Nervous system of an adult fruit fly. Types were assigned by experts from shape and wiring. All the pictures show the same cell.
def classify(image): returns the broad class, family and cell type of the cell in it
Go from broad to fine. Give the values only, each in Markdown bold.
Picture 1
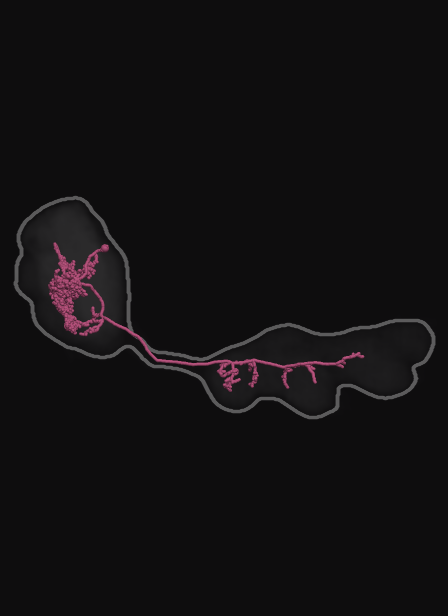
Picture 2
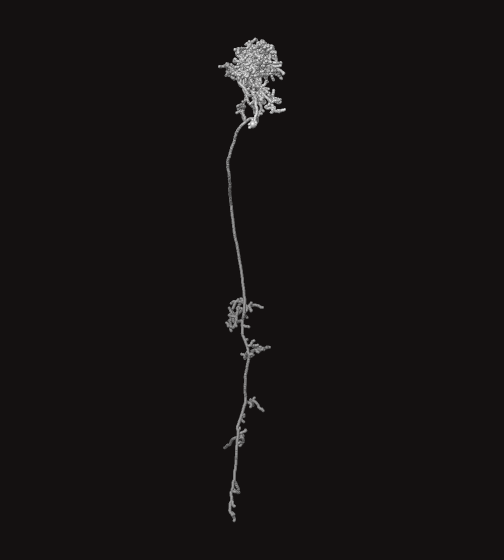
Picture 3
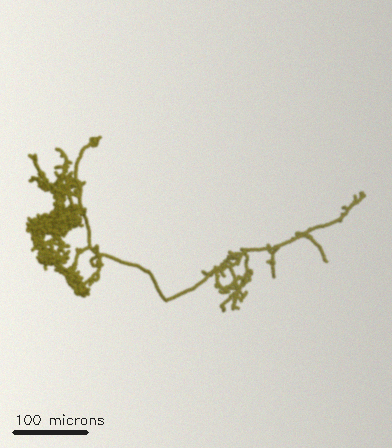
**descending neuron**, **DNpe**, **DNpe002**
